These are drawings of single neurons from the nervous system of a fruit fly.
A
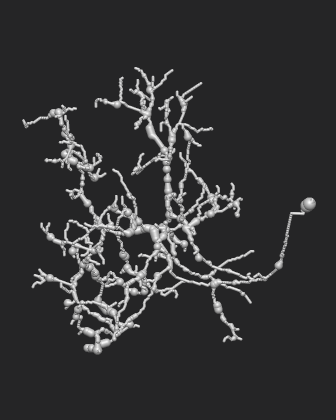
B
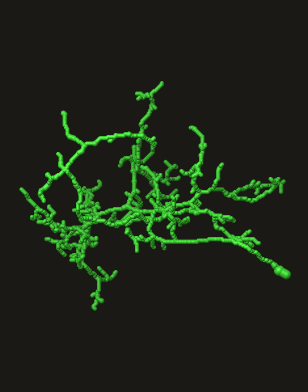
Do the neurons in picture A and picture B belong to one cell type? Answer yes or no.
no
